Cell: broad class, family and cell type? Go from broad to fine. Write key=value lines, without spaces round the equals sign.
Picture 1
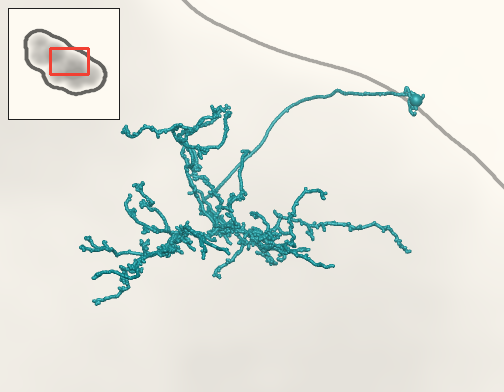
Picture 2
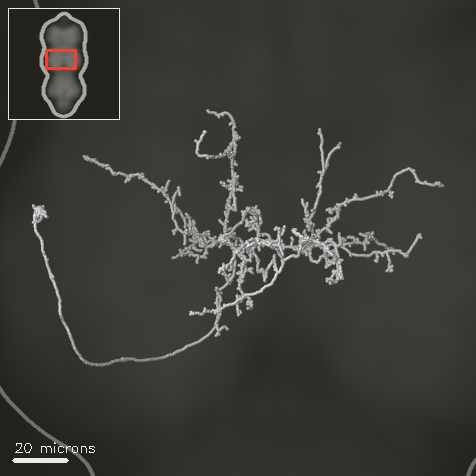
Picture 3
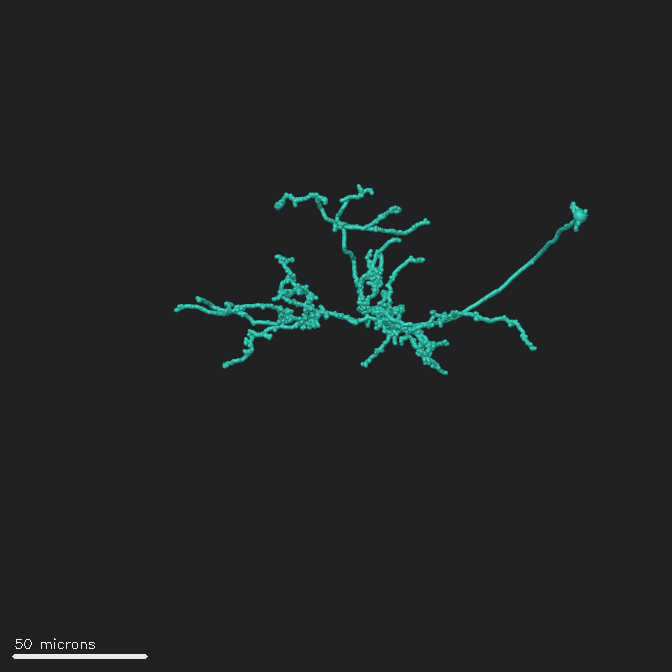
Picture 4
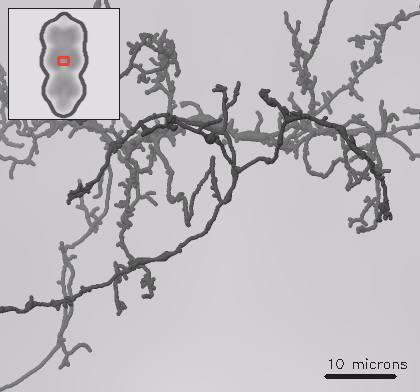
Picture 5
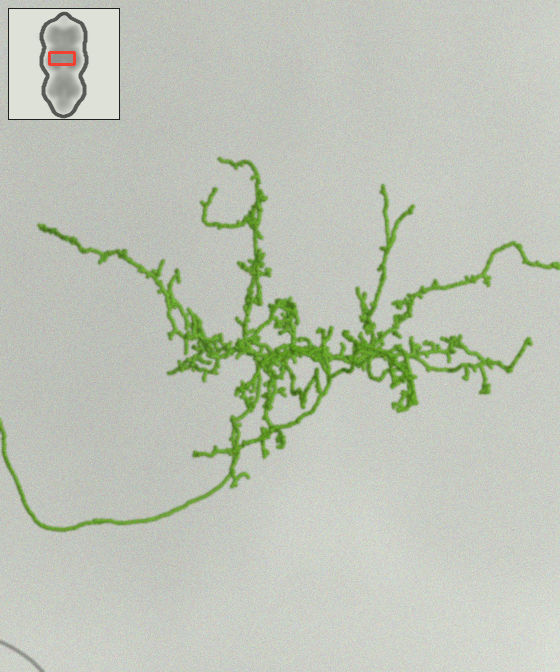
broad_class=nerve-cord intrinsic neuron
family=hemilineage 11A
cell_type=IN11A035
